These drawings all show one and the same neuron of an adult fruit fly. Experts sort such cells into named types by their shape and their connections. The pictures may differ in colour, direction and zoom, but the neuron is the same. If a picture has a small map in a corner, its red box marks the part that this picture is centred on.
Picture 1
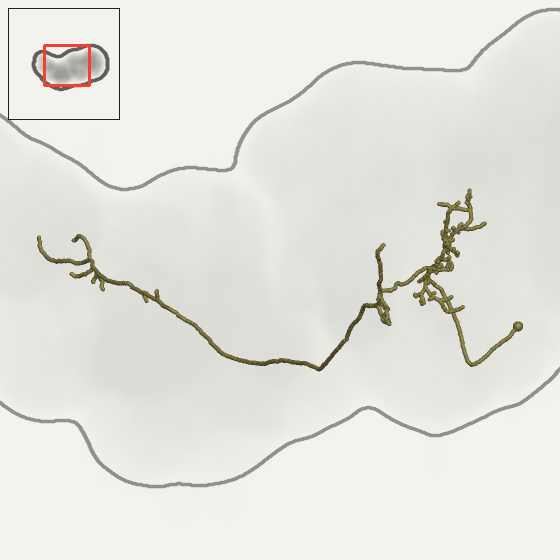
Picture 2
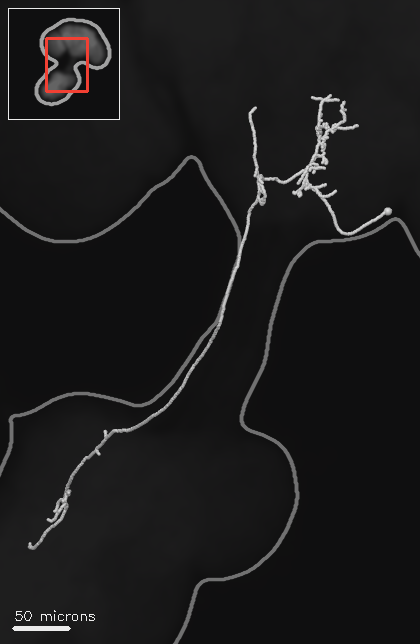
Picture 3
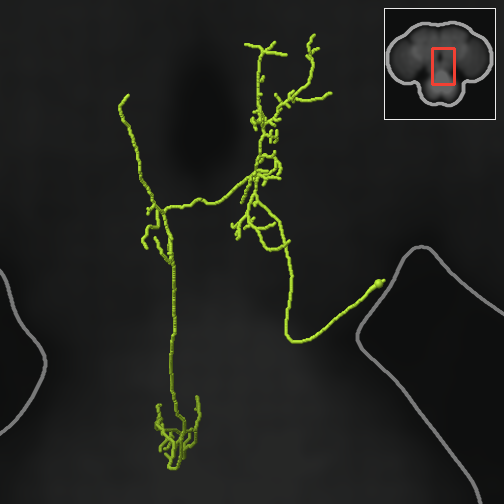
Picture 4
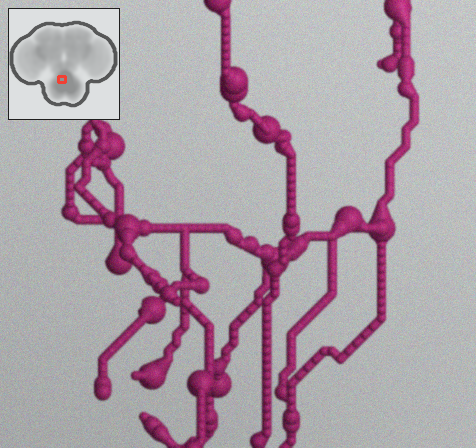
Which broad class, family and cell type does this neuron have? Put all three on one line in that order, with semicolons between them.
descending neuron; hemilineage LB6; DNg18_b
